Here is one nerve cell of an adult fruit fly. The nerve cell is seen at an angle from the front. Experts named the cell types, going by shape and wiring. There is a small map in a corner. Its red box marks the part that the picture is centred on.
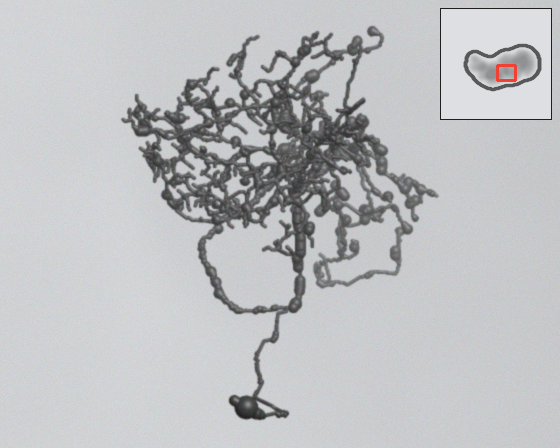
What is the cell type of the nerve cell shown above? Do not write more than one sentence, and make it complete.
So far as cell type goes, this nerve cell is CB0224.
